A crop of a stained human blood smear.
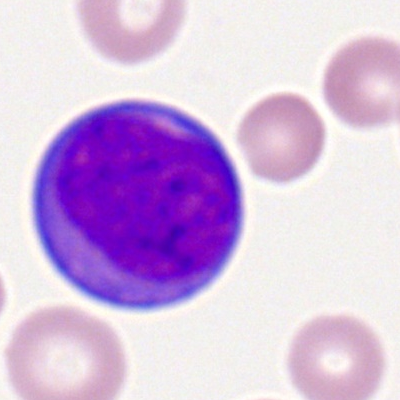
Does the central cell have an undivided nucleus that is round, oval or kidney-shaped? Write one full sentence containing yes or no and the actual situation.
Yes, the nucleus is neither lobed nor folded but one compact round, oval or kidney-shaped mass.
